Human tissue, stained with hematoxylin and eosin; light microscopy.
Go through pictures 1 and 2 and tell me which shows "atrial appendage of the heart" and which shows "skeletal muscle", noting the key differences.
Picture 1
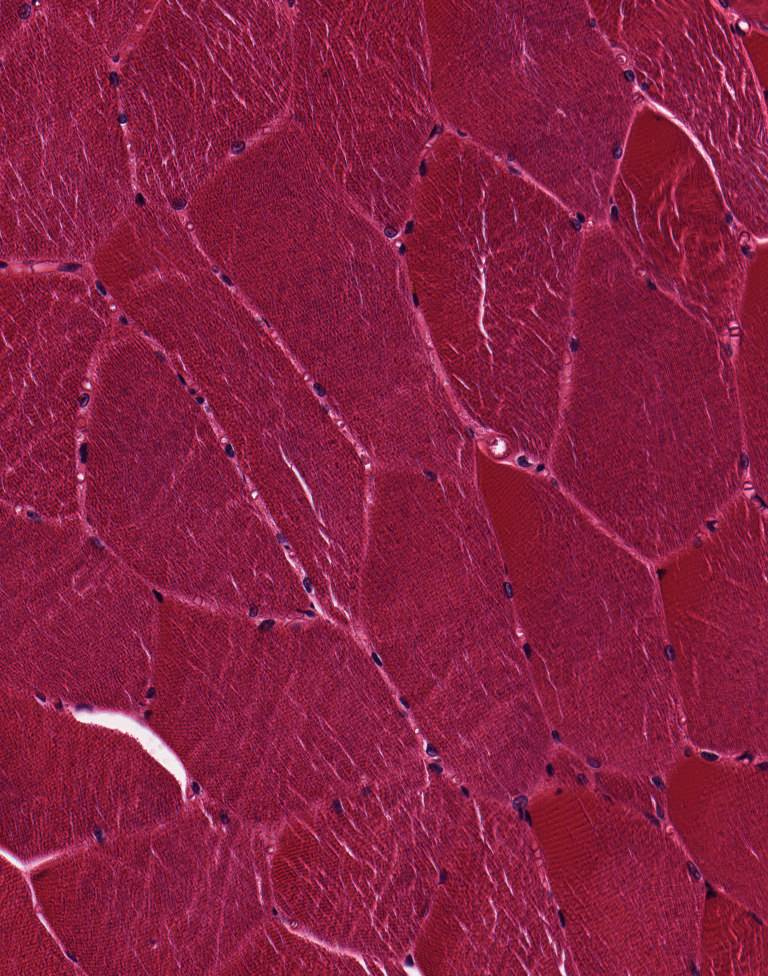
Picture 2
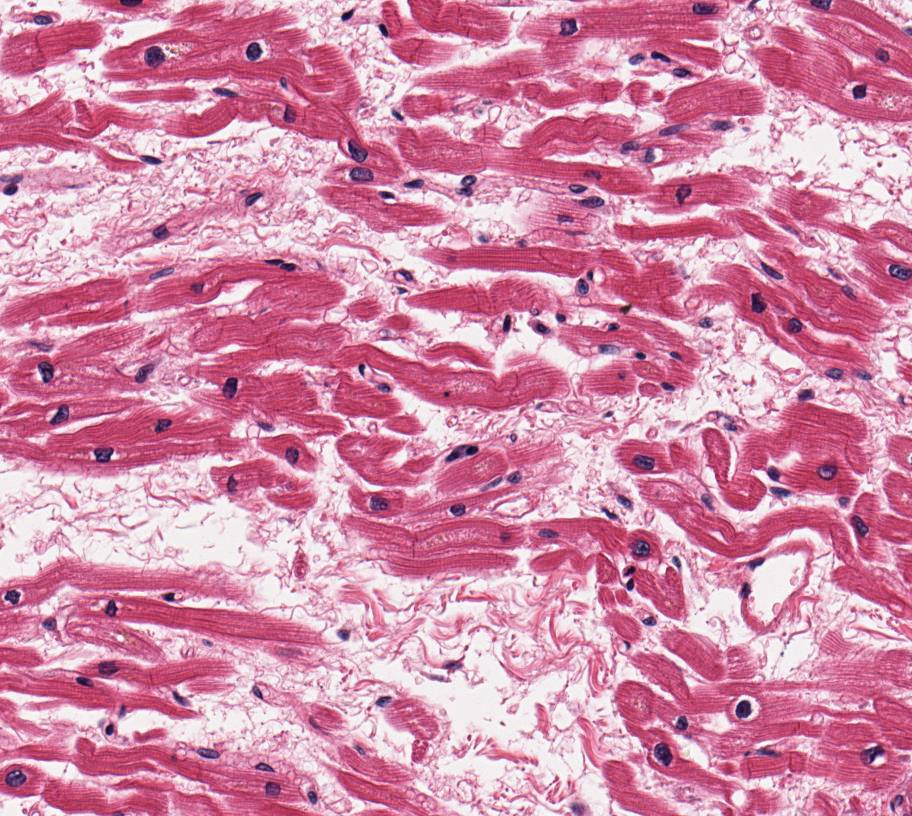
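The first one's skeletal muscle, and the second is atrial appendage of the heart. In the first, closely packed polygonal fibres cut in cross-section fill the whole field, with only thin strands of pale connective tissue between neighbours. Its dark, flattened nuclei sit at the fibre edges, not in the centres, and the deep red-pink cytoplasm is crossed by fine pale cracks. In the second, the fibres run in bundles mostly from left to right with pale gaps between, and they branch and join one another instead of lying as separate parallel cylinders. You'll also spot central nuclei there, some ringed by a small pale clear zone as in the lower right, plus scattered small, dark, elongated nuclei in the spaces between fibres.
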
